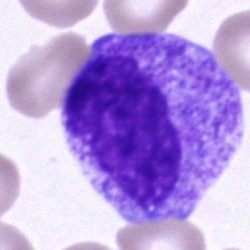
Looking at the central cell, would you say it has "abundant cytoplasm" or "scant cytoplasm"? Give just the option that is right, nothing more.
Abundant cytoplasm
